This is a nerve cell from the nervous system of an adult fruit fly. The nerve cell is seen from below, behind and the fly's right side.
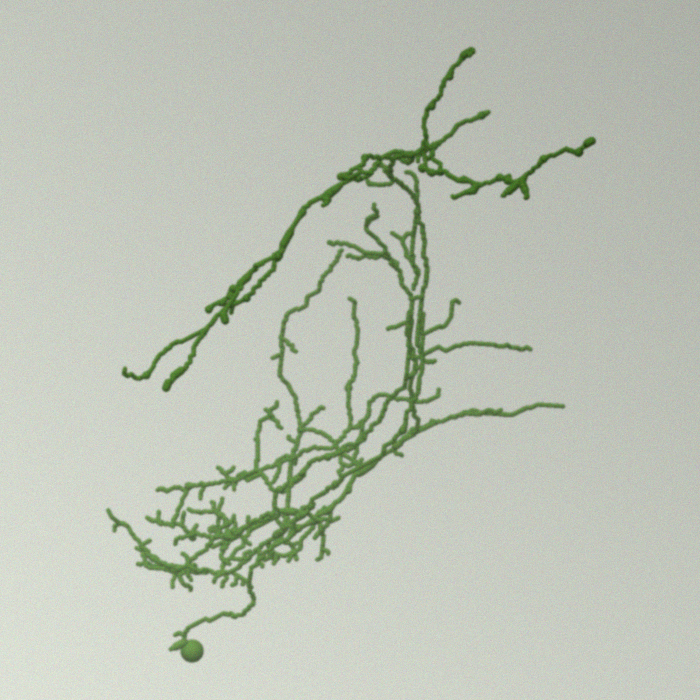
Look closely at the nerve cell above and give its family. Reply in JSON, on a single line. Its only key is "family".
{"family": "hemilineage AOTUv3_dorsal"}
